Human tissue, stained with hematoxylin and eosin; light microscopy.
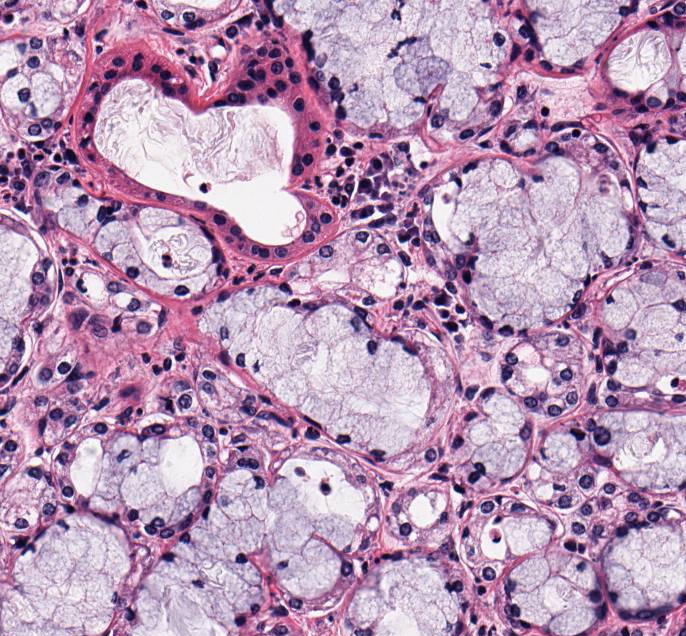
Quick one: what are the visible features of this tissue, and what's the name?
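Glandular units consist of cells with pale, bubbly, grey-blue cytoplasm typical of mucous cells, and small, dark nuclei flattened against the cell base. A single duct at upper left is lined by cuboidal cells with pink cytoplasm. Small cells with round dark nuclei cluster in the stroma just right of it, near the top. This is minor salivary gland.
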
